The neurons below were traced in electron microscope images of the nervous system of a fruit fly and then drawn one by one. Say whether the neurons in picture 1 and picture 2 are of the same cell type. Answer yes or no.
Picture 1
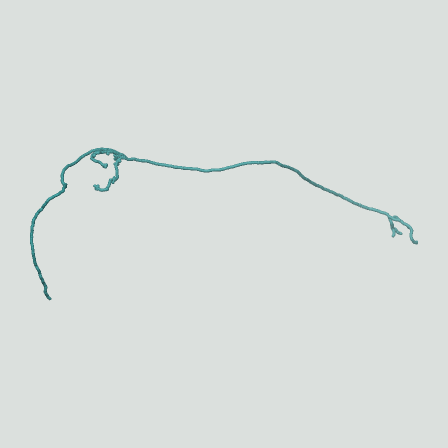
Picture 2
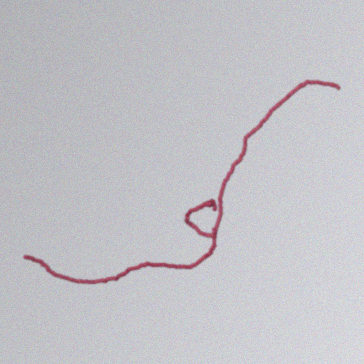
no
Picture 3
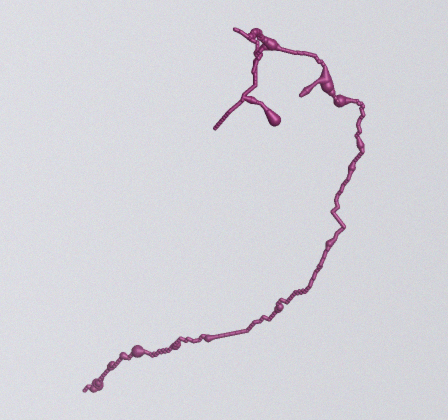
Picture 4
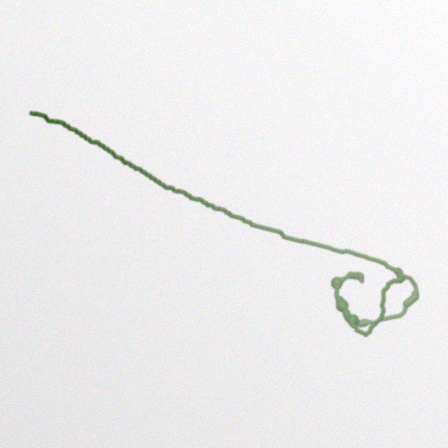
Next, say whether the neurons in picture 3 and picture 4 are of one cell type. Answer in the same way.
no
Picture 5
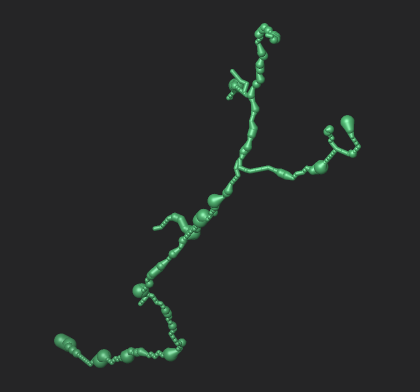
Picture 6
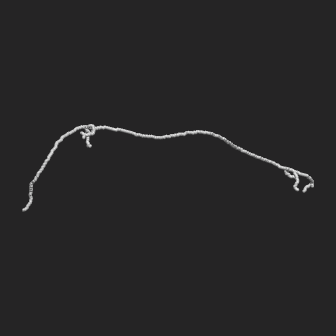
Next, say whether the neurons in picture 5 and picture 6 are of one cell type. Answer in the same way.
no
